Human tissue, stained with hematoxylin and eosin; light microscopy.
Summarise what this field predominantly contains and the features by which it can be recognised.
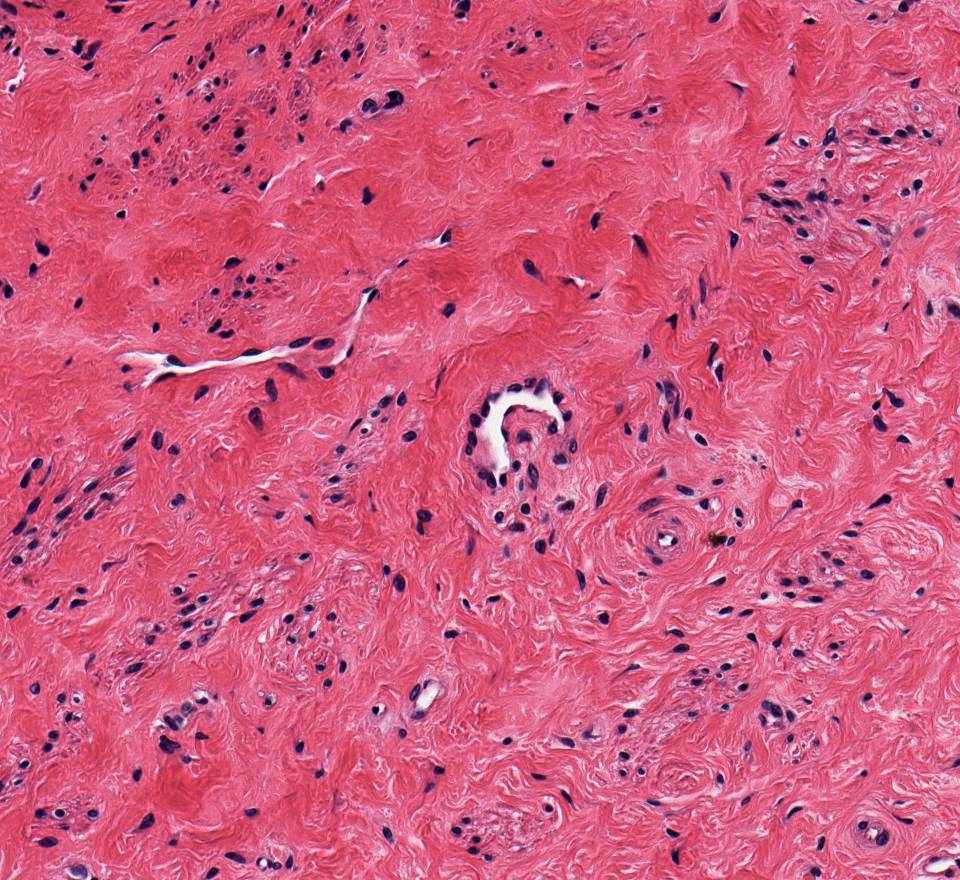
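Dense connective tissue fills this field. The collagen is densely packed and pink with few cells, and the scattered nuclei are small, dark, oval to spindle-shaped, without visible cytoplasm.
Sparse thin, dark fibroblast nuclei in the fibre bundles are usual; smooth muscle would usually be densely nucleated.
The wavy fibres swirl in whorls, not straight parallel bundles.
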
